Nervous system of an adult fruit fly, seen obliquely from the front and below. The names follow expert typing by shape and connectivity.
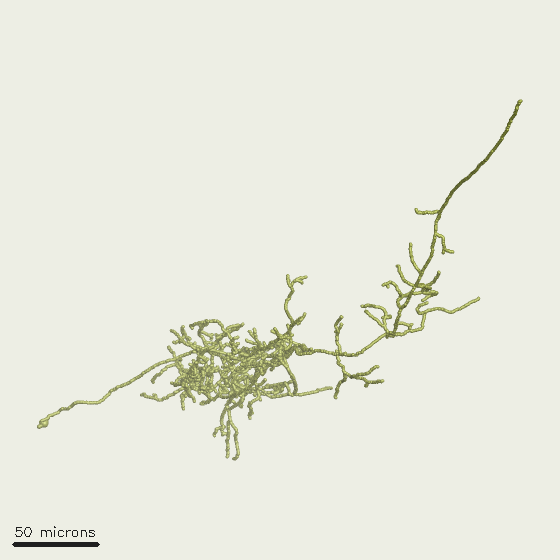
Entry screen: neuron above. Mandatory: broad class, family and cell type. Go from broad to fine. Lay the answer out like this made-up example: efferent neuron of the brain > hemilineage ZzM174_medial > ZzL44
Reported: ascending neuron > hemilineage 08B > AN08B016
